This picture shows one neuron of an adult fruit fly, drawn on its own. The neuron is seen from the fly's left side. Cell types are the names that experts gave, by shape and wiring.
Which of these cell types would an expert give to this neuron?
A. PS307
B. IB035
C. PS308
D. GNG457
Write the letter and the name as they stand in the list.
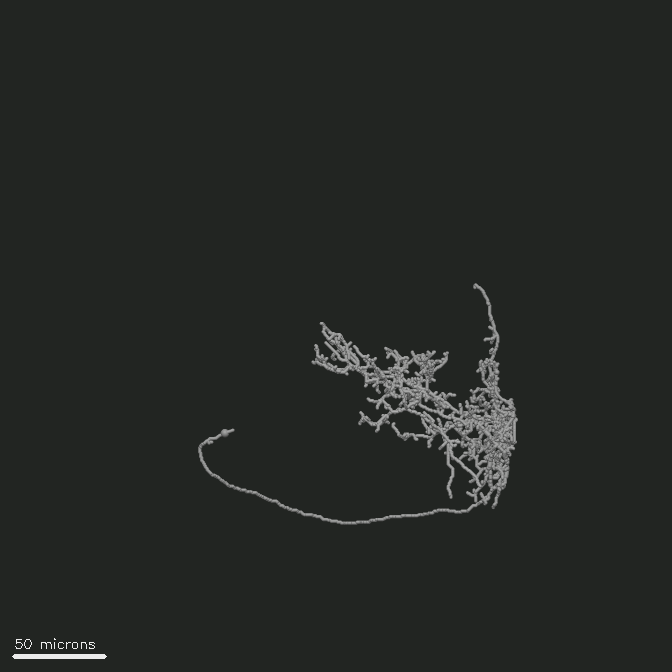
C. PS308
